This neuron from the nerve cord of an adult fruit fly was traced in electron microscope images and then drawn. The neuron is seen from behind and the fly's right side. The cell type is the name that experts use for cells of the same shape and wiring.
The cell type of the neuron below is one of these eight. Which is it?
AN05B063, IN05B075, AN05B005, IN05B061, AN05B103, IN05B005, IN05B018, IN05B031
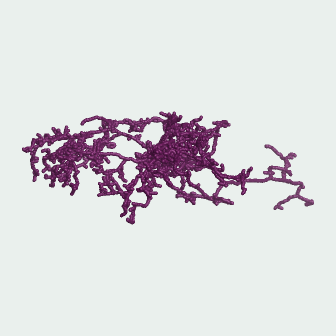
IN05B031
